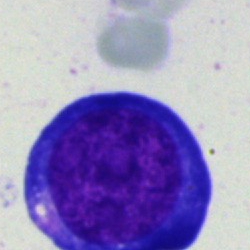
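Proerythroblast, sitting in the middle of this stained bone marrow smear. Notice how its chromatin is finely stippled, not clumped. The cytoplasm is a deep blue and makes just a narrow rim around the nucleus. Down at the lower left of that rim, look for a small clear spot in the cytoplasm.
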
